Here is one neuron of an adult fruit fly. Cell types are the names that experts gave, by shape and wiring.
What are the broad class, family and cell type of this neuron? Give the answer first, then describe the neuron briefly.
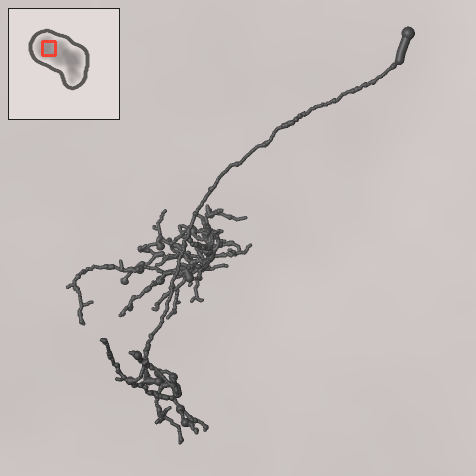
It is a visual projection neuron. Its family is LC. Its cell type is LC13. The cell body can be seen at the upper right of the picture. Dozens of branch ends can be seen.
